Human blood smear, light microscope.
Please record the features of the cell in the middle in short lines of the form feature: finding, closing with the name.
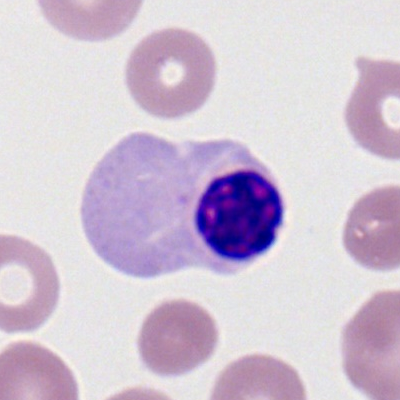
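Chromatin: see how very dark and densely condensed it is
Nucleolus: look carefully, none is visible in the nucleus
Cytoplasm: abundant, covering more area than the nucleus
Granules: none anywhere in the cytoplasm
Identity: erythroblast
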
